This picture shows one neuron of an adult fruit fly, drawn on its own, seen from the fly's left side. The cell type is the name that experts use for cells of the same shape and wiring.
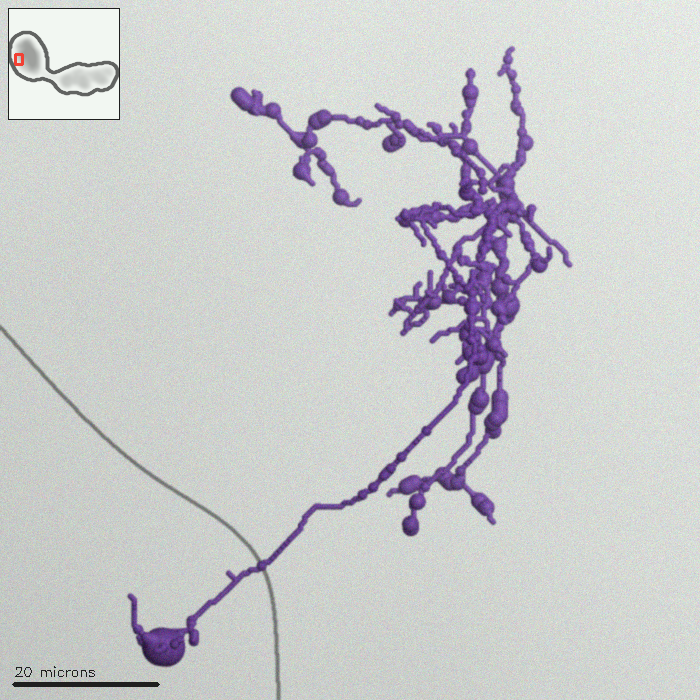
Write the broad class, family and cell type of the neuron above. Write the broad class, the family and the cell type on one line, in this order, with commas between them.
central-brain intrinsic neuron, hemilineage ALv2, CB1545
